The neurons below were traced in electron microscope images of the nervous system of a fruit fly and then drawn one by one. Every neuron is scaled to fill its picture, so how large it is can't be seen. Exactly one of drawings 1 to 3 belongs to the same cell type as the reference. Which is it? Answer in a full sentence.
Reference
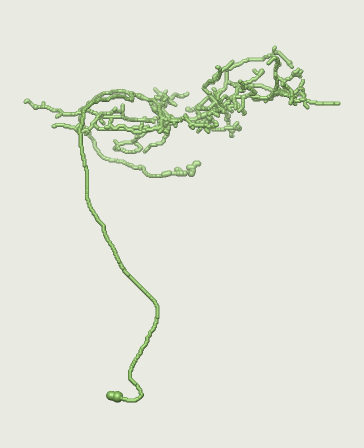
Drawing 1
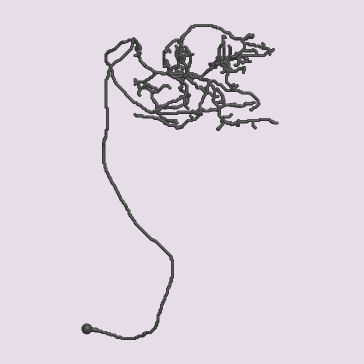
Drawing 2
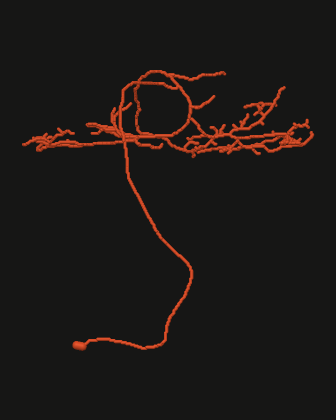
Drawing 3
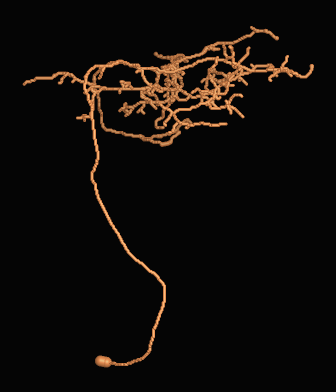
Drawing 3 shows a neuron of the same cell type.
